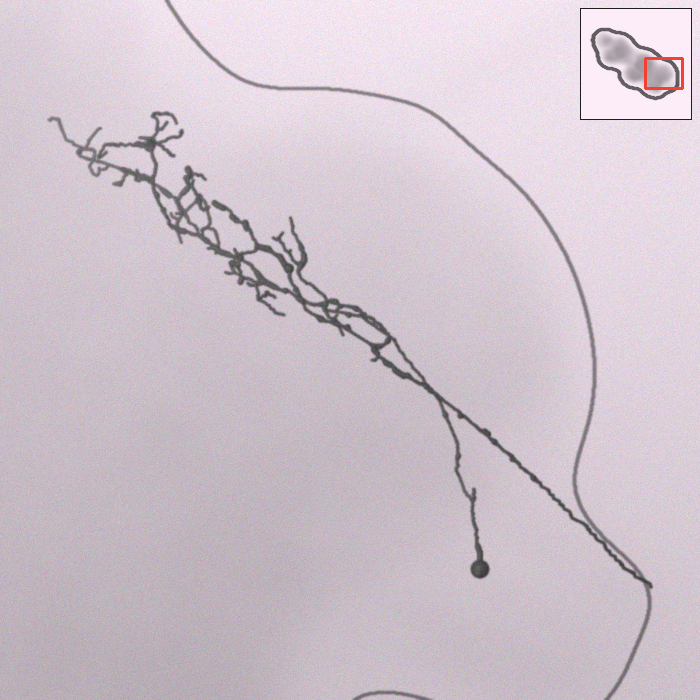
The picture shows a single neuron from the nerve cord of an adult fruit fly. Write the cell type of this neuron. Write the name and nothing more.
AN16B112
